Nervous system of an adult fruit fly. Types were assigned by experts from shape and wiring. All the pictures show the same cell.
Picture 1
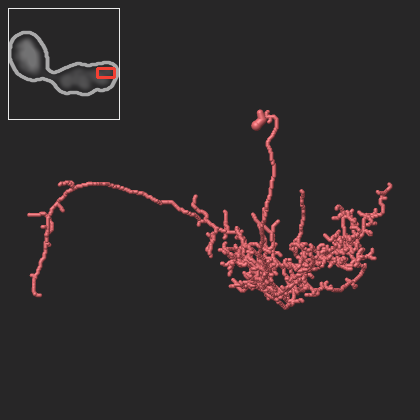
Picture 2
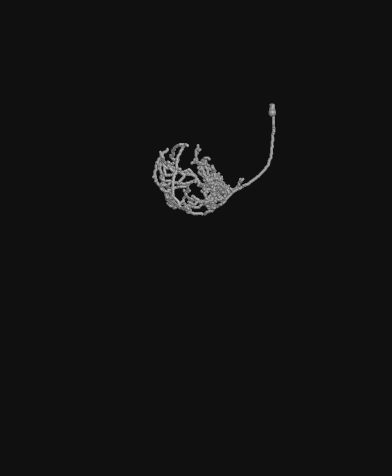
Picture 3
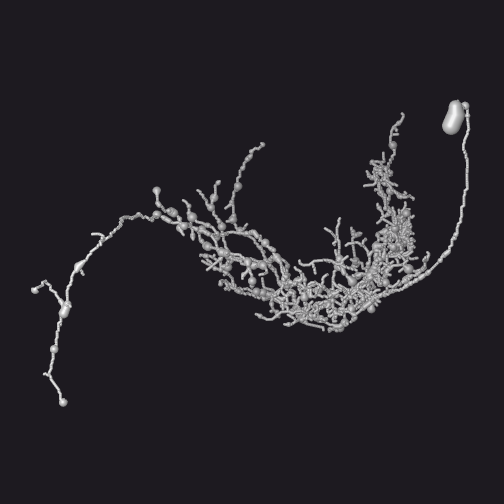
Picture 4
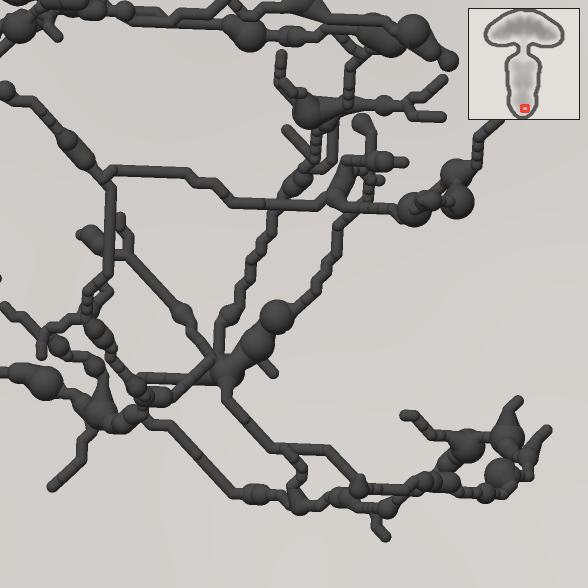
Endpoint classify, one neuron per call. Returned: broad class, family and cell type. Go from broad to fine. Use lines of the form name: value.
broad class: nerve-cord intrinsic neuron
family: hemilineage 01A
cell type: IN01A065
